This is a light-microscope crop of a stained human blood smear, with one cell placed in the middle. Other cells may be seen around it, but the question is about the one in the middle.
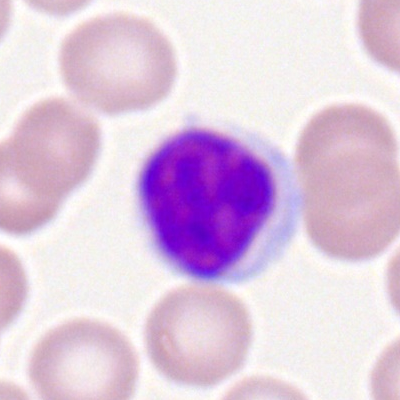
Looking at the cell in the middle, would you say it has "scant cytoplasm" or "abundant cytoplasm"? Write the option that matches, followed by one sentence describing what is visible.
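Scant cytoplasm. The cytoplasm is a scant rim of pale blue around the nucleus.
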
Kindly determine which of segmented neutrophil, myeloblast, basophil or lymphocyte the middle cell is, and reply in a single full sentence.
The crop centres on a single cell, and that cell is a lymphocyte.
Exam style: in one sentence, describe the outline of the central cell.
The cell shows a smooth outline that lacks any surface projections.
